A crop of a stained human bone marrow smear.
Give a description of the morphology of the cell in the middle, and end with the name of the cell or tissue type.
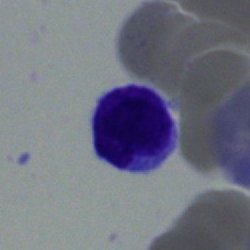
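Nearly the whole cell is nucleus here, and the chromatin is dense and dark purple. I can't see any nucleoli, and the cytoplasm shows no granules. What you've got is a lymphocyte.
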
